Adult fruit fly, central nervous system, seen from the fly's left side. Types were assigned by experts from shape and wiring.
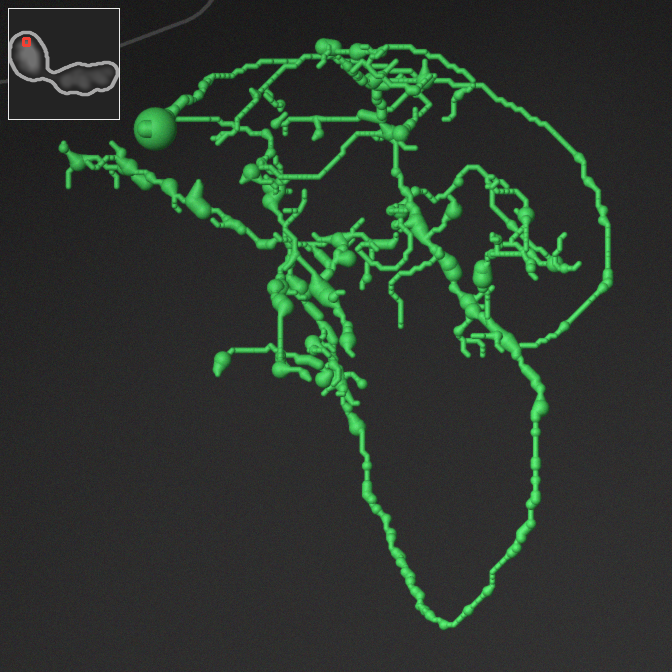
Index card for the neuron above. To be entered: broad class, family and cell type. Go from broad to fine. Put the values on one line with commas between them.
central-brain intrinsic neuron, hemilineage SMPpd1, CB2572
